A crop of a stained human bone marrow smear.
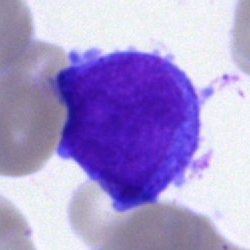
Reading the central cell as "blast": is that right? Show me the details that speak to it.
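Small knobby blebs line the irregular upper edge, and rounded protrusions bulge from the upper and left surfaces. A scant, deep blue rim of cytoplasm shows mainly at the lower right, and no granules or vacuoles are visible. Red cells press on the left and lower sides. The scant rim suits both names.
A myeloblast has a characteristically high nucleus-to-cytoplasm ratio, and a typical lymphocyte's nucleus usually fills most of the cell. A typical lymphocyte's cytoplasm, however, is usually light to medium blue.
The deep blue seen here therefore counts against lymphocyte, and the name blast fits.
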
